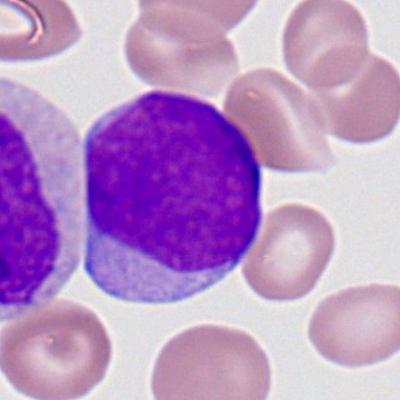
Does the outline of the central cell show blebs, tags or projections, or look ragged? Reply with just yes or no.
No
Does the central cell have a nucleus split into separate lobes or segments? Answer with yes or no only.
No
